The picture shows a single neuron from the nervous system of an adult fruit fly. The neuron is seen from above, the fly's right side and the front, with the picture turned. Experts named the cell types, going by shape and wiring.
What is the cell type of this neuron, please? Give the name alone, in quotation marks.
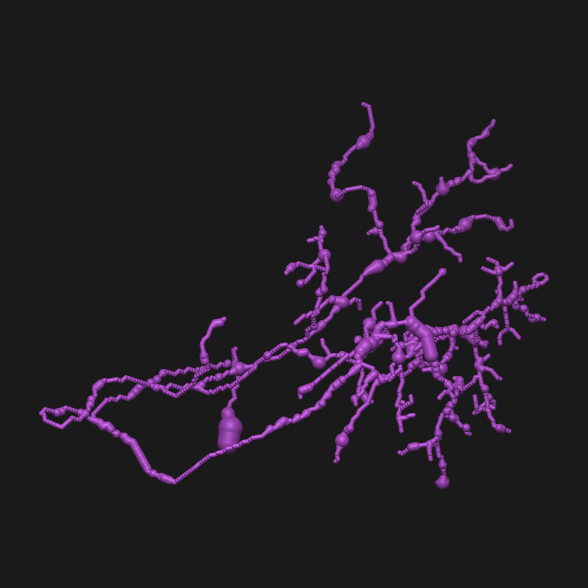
"LPi2d"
